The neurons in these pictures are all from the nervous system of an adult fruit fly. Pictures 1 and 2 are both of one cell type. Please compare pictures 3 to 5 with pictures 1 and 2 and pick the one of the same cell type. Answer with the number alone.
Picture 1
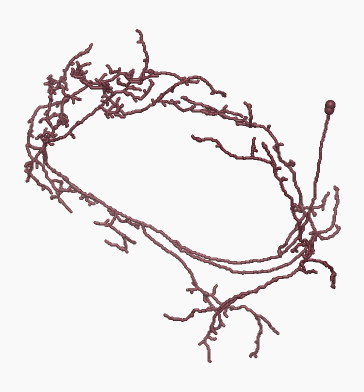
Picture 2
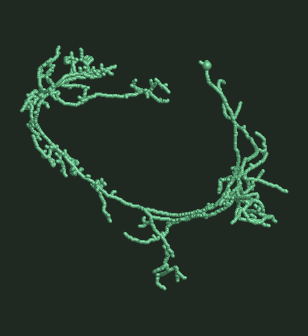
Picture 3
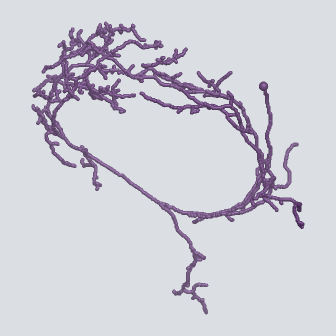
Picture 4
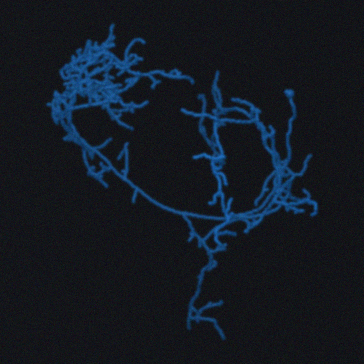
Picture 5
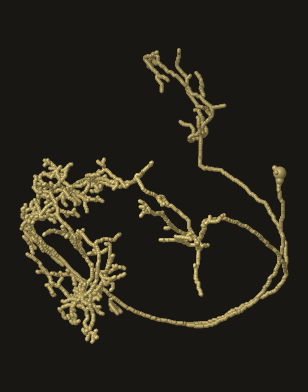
3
